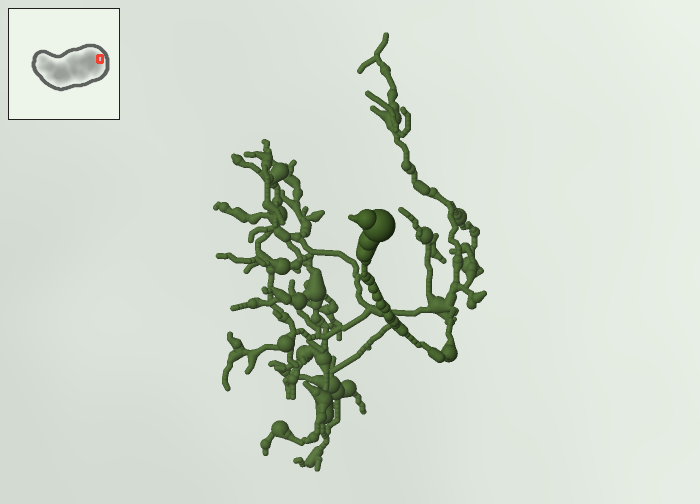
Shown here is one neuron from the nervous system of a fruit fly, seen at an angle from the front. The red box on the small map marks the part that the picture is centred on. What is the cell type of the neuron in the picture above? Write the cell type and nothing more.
Dm10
